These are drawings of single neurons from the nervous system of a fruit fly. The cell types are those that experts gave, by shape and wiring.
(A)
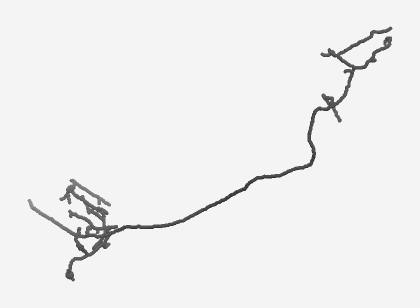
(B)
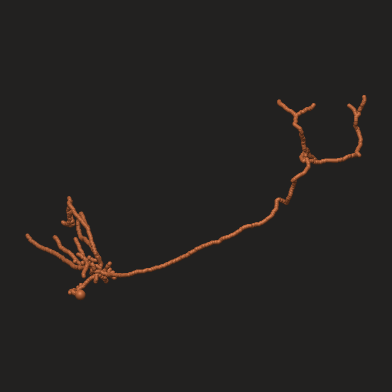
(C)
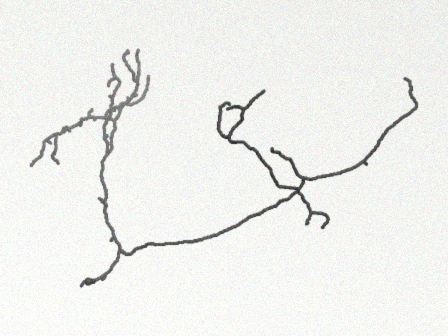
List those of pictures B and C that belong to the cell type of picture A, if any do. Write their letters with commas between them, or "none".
B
